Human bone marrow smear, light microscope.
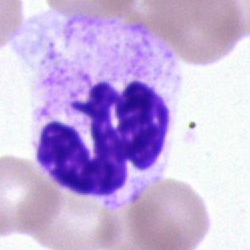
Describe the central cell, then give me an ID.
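In the lower half of the cell lies the nucleus, its chromatin dense and dark purple throughout. The cytoplasm is abundant and pale lilac, with fine purple granules scattered through it. It is a segmented neutrophil.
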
